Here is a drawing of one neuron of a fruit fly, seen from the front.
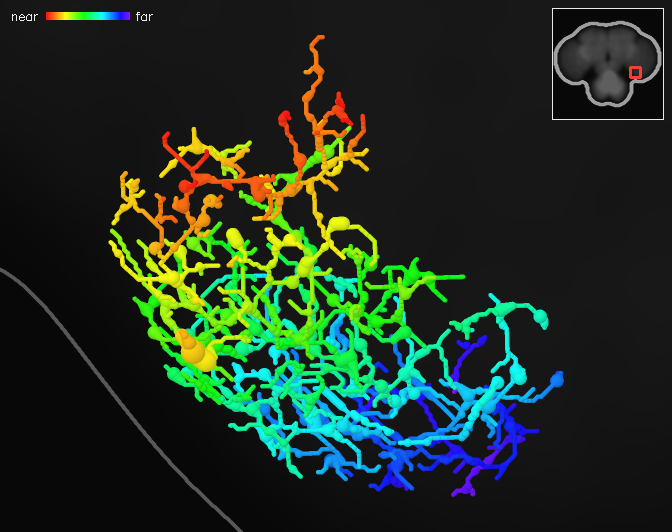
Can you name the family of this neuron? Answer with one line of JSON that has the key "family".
{"family": "Pm"}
